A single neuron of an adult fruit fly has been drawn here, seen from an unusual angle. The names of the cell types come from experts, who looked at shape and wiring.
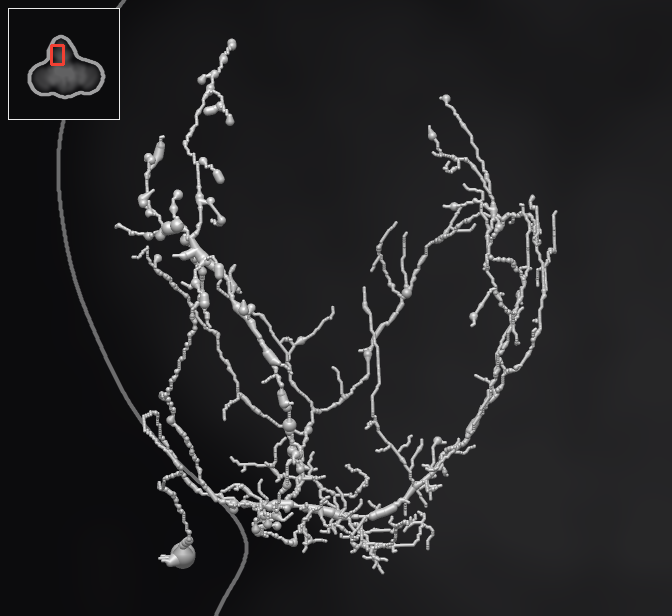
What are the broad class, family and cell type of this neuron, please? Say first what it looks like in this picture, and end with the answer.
In this view it is about as wide as it is tall. Its broad class is nerve-cord intrinsic neuron. Its family is hemilineage 08A. It is of cell type IN08A017.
